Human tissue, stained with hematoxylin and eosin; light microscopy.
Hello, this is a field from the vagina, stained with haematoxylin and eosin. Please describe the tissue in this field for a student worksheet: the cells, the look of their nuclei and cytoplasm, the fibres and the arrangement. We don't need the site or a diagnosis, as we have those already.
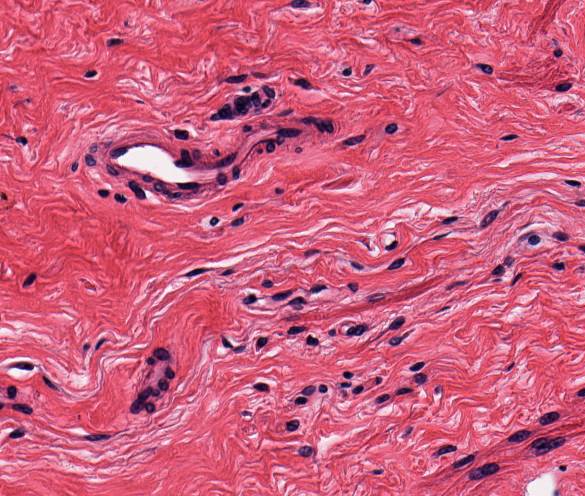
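Tissue type: dense collagenous connective tissue throughout, no epithelium anywhere. Staining: the collagen is a strong, deep pink with eosin. Cellularity: sparse, mostly fibroblasts, whose small dark elongated nuclei lie between collagen bundles. Other: a small tight cluster of dark crowded nuclei near the lower left.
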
